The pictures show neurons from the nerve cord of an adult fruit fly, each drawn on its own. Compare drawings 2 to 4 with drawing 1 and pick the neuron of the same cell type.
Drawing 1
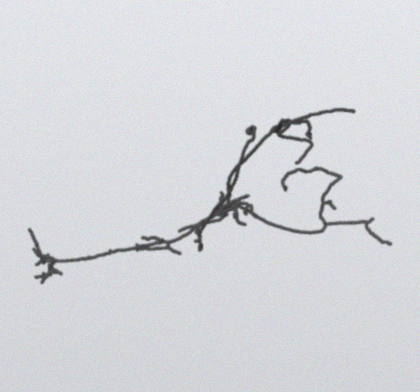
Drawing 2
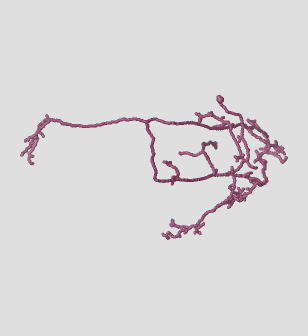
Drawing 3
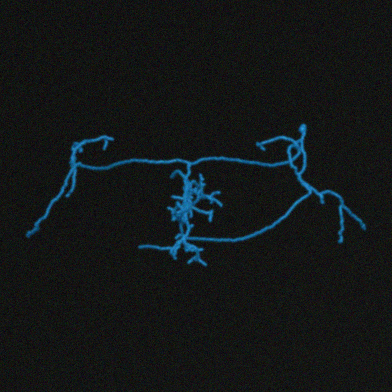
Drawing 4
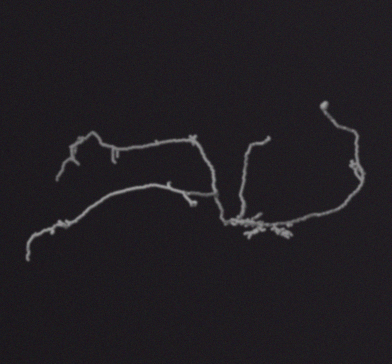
3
